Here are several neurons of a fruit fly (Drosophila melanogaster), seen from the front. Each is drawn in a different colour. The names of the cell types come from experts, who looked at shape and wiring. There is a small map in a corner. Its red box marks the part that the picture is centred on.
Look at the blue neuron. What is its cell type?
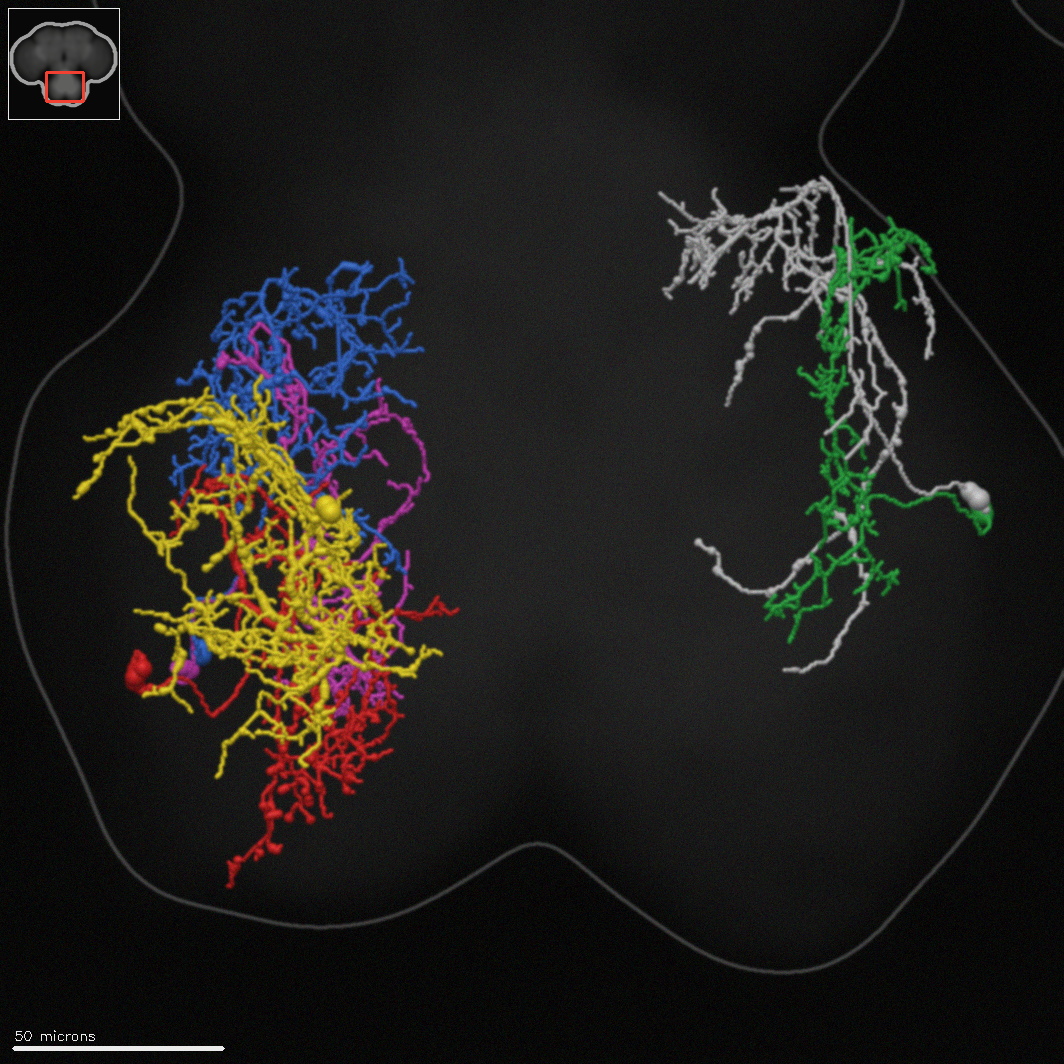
IN08A047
